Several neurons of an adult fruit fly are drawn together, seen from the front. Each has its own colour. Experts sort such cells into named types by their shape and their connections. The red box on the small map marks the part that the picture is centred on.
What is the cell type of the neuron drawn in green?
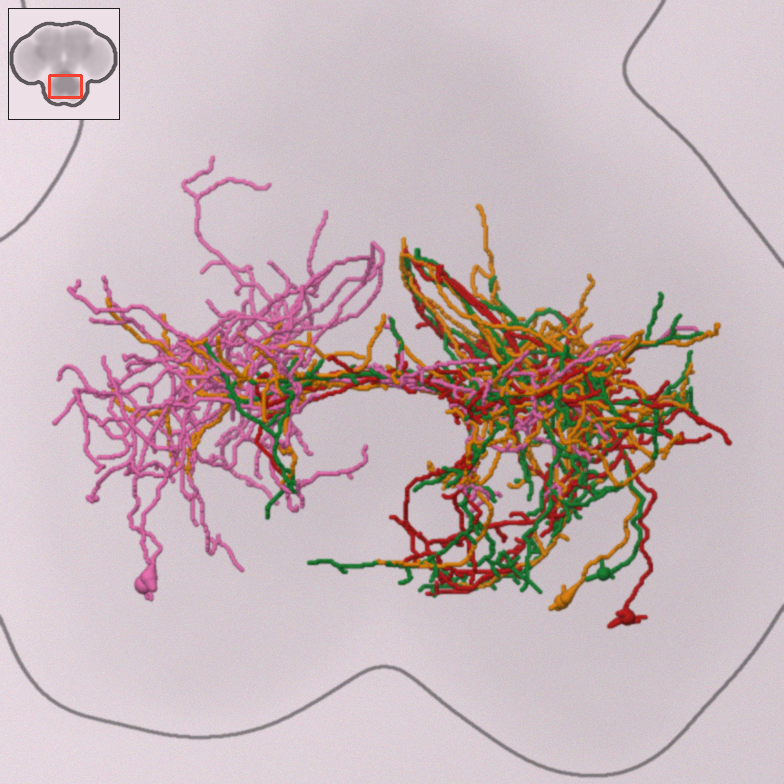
IN12A019_b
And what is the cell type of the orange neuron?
IN12A019_c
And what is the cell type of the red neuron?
IN12A019_a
